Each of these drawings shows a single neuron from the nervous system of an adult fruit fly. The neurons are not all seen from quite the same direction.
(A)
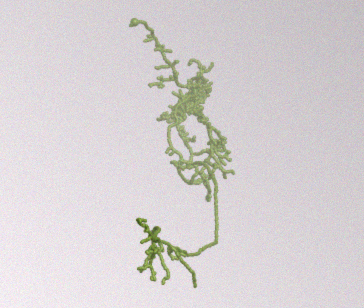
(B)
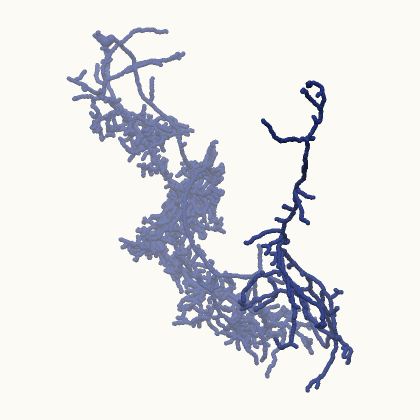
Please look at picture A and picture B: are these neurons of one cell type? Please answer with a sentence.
They are of different cell types.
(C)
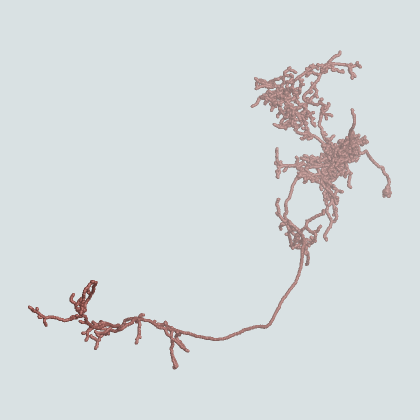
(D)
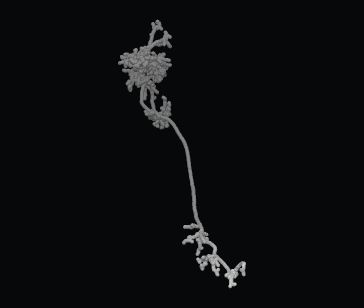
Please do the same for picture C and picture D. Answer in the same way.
They are of the same cell type.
